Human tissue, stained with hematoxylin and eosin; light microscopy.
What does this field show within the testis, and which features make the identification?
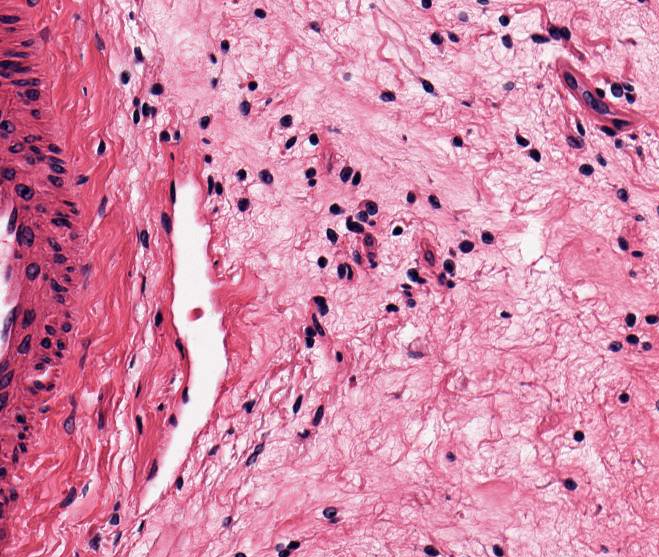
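Loose connective tissue: the pale stroma filling the right two-thirds of the field. Finely fibrillary; pale, wispy strands separated by clear gaps. Cells sparse, nuclei small, dark, round to oval, cytoplasm scant.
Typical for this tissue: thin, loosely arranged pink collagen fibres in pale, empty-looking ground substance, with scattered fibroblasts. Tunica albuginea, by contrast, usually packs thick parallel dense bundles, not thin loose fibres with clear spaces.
Left side: dense, strongly eosinophilic fibrous band, collagen running roughly vertically.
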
